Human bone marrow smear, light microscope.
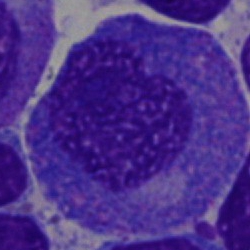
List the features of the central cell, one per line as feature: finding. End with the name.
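Outline: roughly round, with a few edges going slightly angular
Cytoplasm: a wide rim around the nucleus, widest on the right and underneath
Colour: blue-purple cytoplasm
Vacuoles: none clearly there
Name: promyelocyte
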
